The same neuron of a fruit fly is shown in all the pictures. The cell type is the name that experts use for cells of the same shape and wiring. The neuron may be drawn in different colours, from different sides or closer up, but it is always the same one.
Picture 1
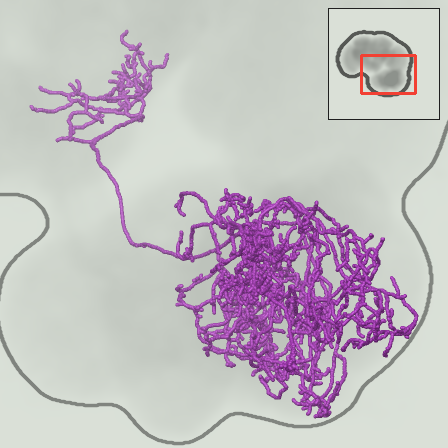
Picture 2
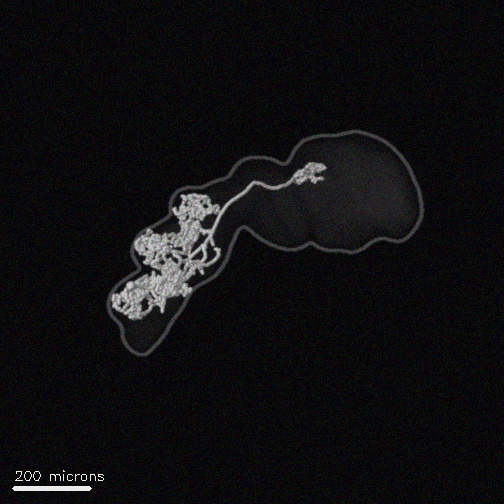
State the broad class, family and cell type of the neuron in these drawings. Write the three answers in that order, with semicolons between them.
ascending neuron; hemilineage 27X; AN27X004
